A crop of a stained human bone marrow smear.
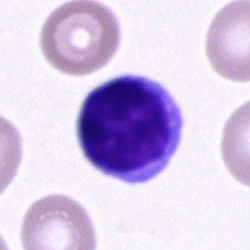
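Lymphocyte: the cell in the middle of this stained human bone marrow smear. Its outline looks smooth and round. The chromatin, I notice, is dense and dark purple. The cytoplasm shows most along the lower right edge of the cell, and I can see no granules in it.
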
